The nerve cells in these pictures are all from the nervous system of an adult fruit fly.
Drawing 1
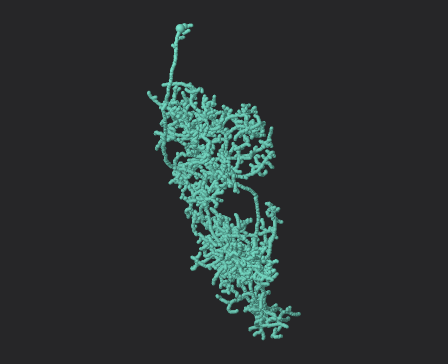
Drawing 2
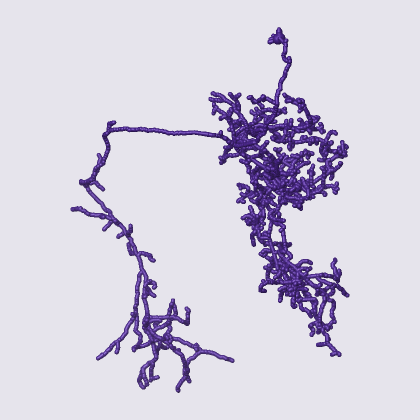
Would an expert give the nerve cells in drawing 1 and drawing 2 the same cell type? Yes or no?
no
